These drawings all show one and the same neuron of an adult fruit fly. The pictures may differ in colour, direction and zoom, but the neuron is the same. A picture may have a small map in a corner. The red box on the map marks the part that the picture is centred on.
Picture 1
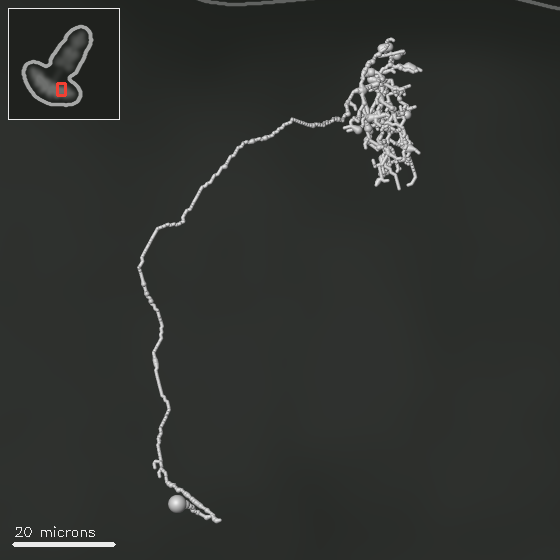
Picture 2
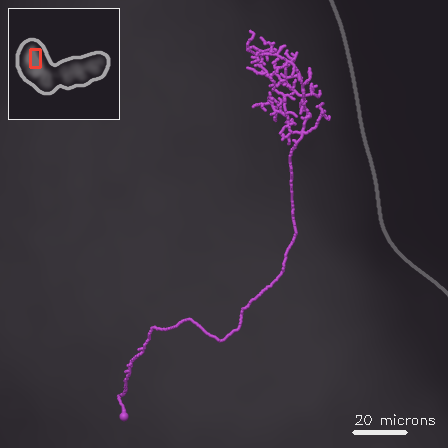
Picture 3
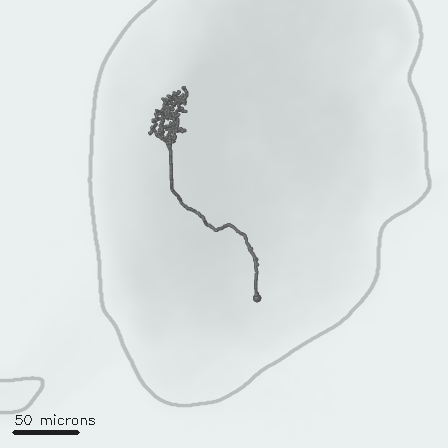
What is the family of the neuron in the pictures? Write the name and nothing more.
Tm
